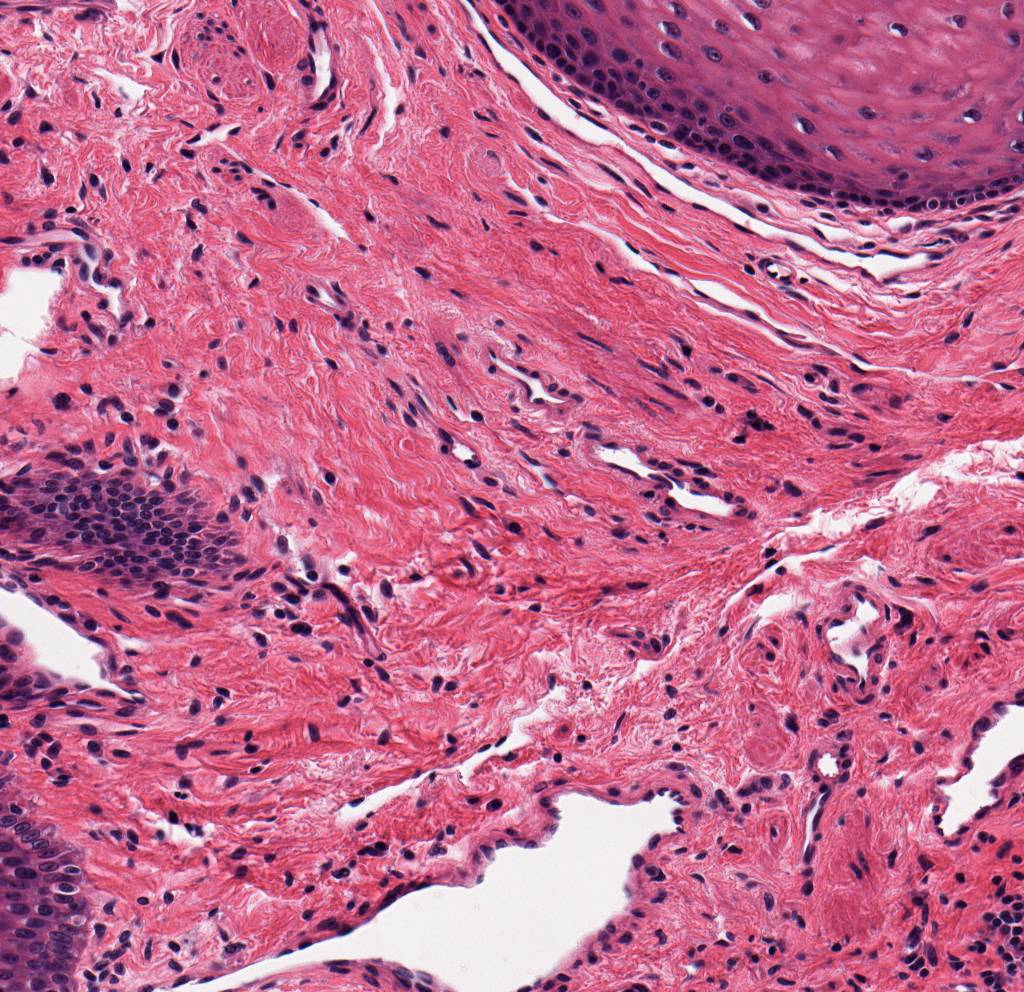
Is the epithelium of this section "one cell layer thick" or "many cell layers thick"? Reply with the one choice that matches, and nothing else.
Many cell layers thick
